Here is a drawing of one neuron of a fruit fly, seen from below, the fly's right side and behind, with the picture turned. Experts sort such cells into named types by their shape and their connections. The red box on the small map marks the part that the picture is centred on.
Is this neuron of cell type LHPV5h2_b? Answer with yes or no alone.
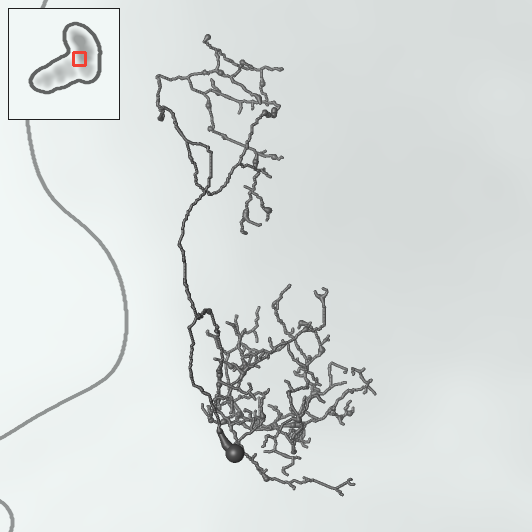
yes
